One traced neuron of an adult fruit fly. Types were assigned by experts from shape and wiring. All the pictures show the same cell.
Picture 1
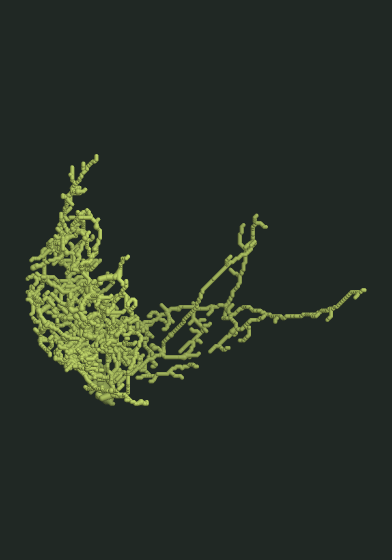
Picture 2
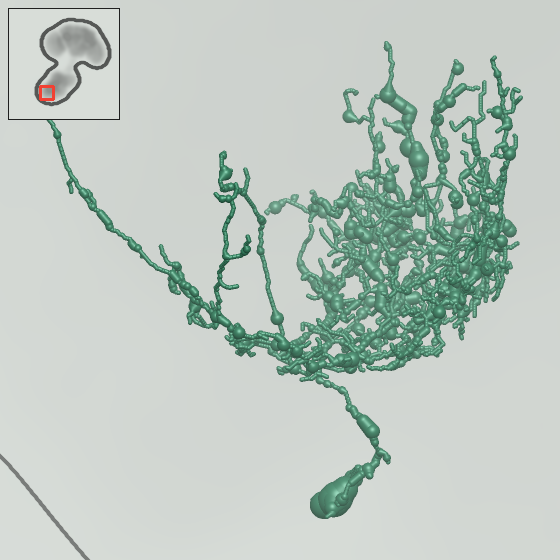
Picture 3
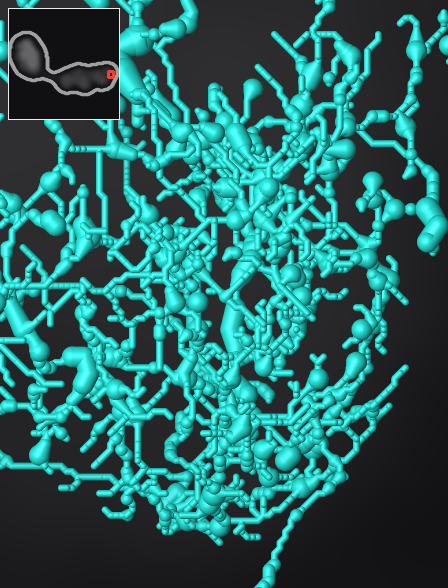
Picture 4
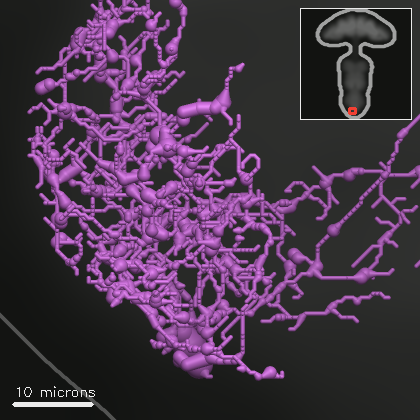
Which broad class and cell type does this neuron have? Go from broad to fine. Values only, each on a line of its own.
nerve-cord intrinsic neuron
INXXX352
